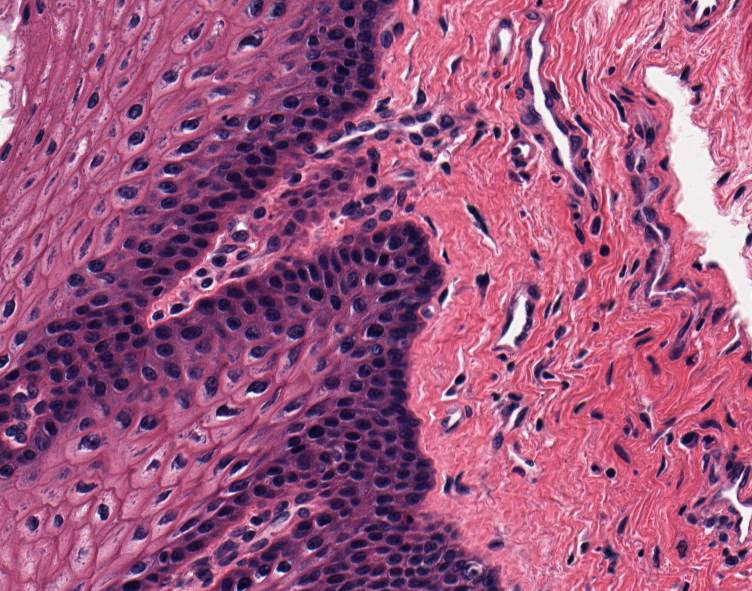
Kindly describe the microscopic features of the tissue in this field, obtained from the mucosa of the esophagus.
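The border between epithelium and connective tissue is irregular; a narrow stromal papilla pushes into the epithelium at upper middle. Crowded, dark-staining basal nuclei form a deep purple band along the border. Toward upper left, epithelial cells become larger, with more pale pink cytoplasm; the flattened cells there still contain nuclei.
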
